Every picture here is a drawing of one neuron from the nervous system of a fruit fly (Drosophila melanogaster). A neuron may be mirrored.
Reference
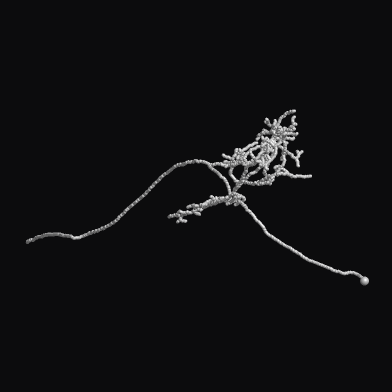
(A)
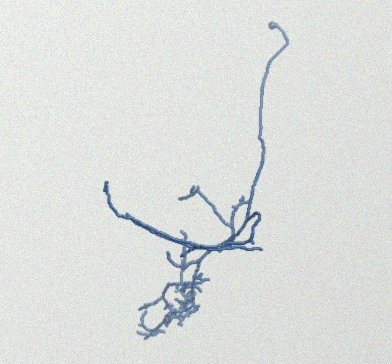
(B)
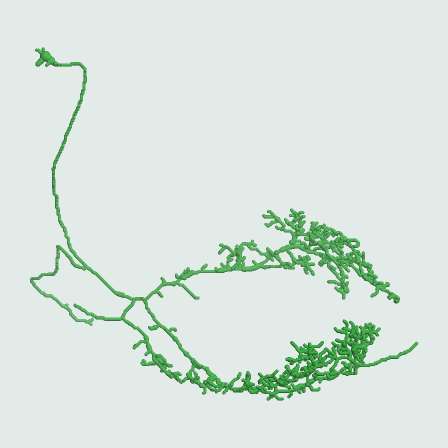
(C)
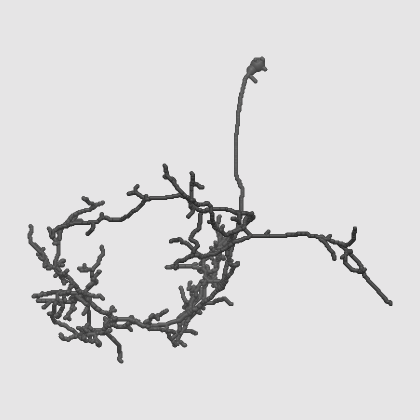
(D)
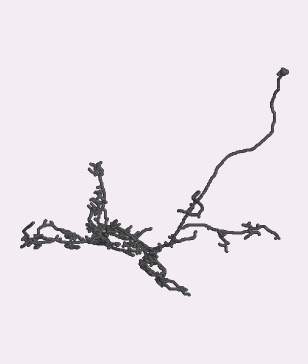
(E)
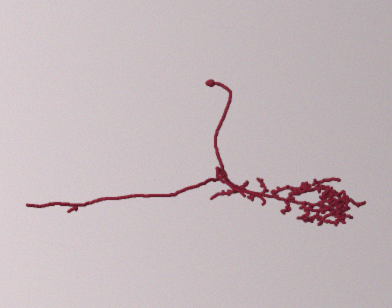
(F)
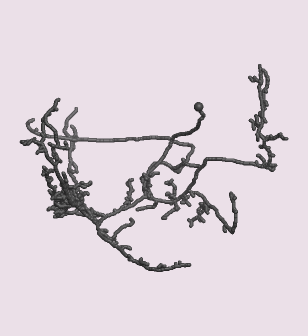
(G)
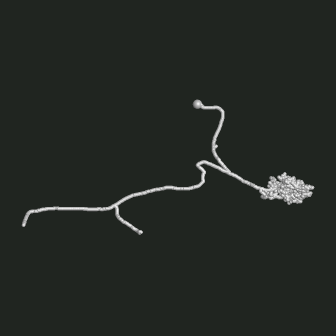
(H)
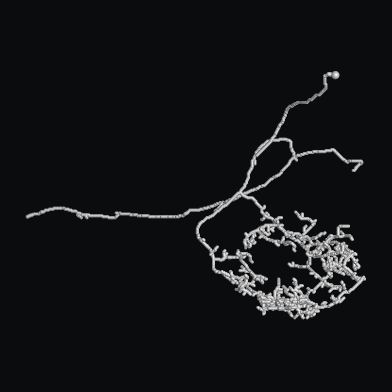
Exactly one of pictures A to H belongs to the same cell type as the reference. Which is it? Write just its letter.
E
